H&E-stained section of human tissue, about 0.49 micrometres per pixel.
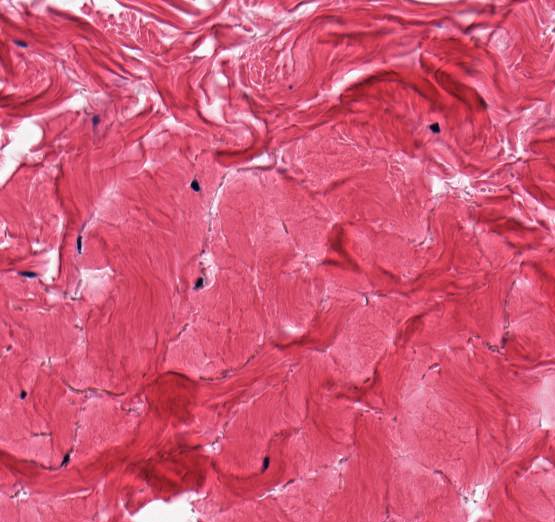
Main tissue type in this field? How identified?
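The field mainly shows dermis. Thick, densely packed pink collagen bundles fill it entirely, running in many different directions. Between them lie sparse single nuclei, small, dark and flattened or spindle-shaped, as in fibroblasts. No epithelium is present.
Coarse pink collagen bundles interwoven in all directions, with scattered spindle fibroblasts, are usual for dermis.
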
